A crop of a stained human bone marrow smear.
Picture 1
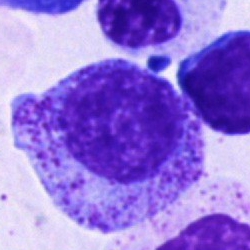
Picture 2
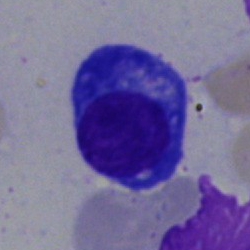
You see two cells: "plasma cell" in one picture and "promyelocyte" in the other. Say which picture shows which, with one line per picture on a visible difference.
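Picture 1 is a promyelocyte. The cytoplasm holds many coarse reddish-purple granules, thickest toward the outer edge of the cell.
Picture 2 is a plasma cell. No granules are visible in the cytoplasm.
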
